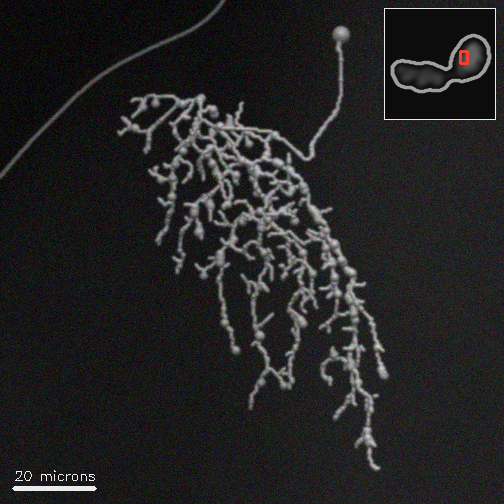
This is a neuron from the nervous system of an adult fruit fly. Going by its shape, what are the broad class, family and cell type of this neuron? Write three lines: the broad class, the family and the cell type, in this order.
optic-lobe intrinsic neuron
Pm
Pm7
